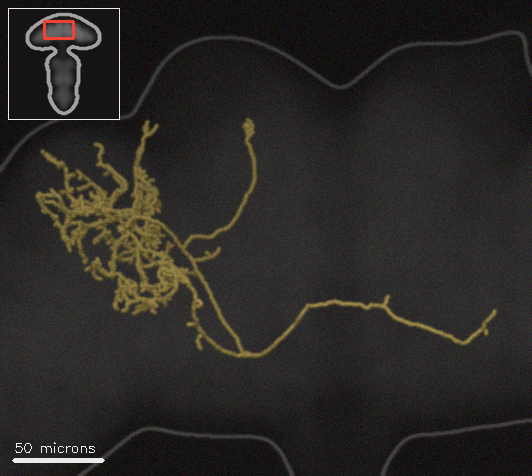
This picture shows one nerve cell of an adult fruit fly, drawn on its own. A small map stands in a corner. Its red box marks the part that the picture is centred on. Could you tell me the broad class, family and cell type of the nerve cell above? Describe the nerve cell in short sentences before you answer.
It lies in the brain. By the scale bar it is about 250 microns wide in this view. The picture shows dozens of branch ends. This is a central-brain intrinsic neuron. Its family is hemilineage LALv1_ventral. The cell type is AVLP452.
